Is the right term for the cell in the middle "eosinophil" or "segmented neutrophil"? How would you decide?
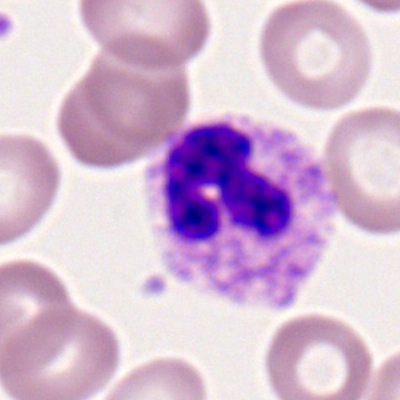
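This is a segmented neutrophil. Its cytoplasmic granules are fine and pinkish-purple, not large and bright orange-red.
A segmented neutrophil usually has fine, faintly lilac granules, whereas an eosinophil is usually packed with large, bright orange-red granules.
Its chromatin is dark purple and coarsely clumped, the cytoplasm plentiful and pale pinkish-lilac, and the outline roughly round with a slightly irregular edge.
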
